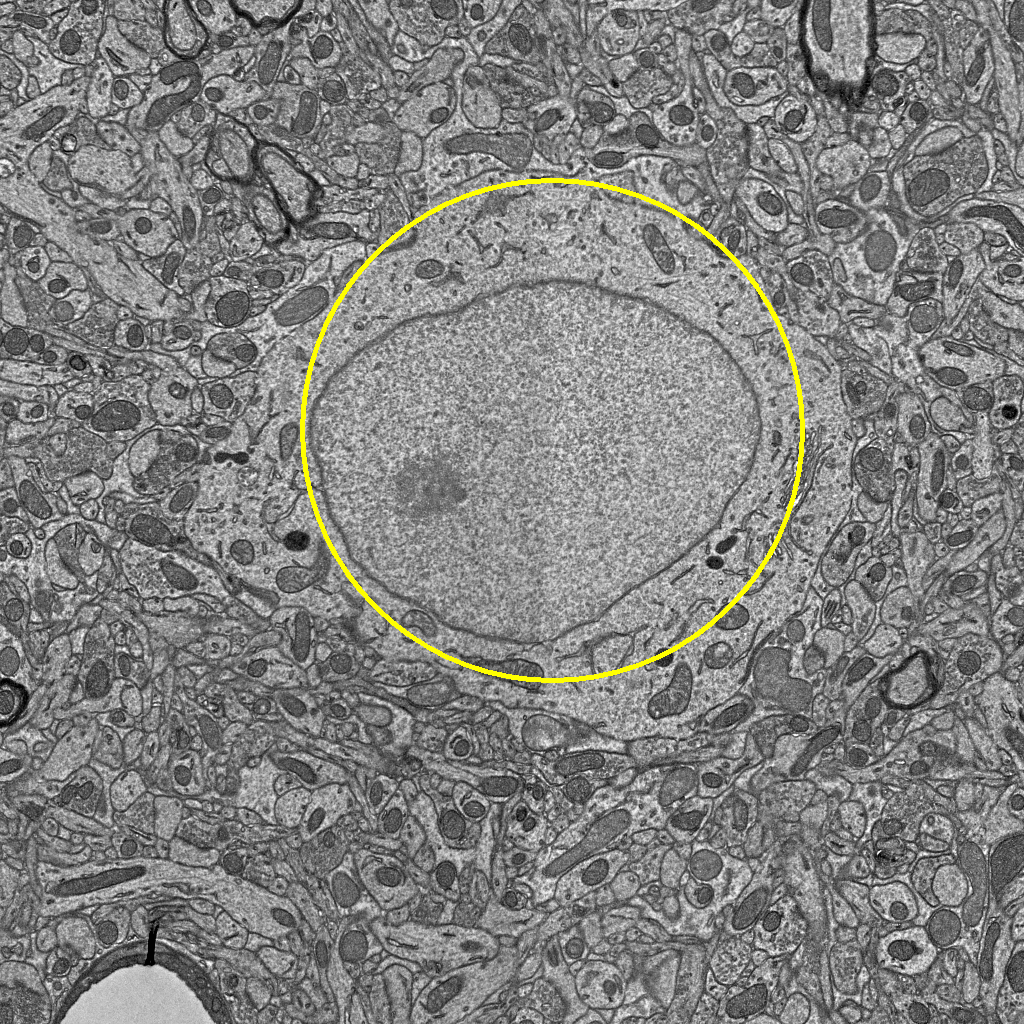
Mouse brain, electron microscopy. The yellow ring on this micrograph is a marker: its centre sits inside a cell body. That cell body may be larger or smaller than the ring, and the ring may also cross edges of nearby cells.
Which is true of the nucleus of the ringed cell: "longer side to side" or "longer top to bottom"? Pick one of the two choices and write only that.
Longer side to side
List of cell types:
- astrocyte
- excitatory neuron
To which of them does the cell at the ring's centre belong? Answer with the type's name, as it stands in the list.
excitatory neuron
